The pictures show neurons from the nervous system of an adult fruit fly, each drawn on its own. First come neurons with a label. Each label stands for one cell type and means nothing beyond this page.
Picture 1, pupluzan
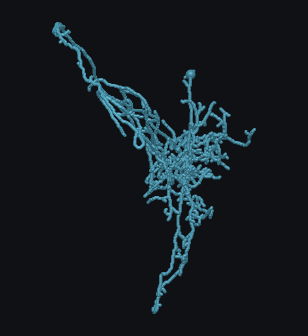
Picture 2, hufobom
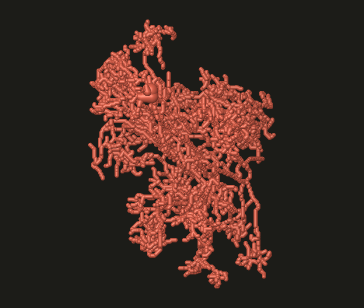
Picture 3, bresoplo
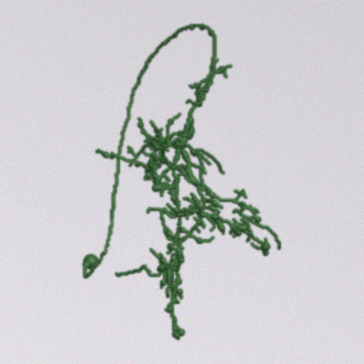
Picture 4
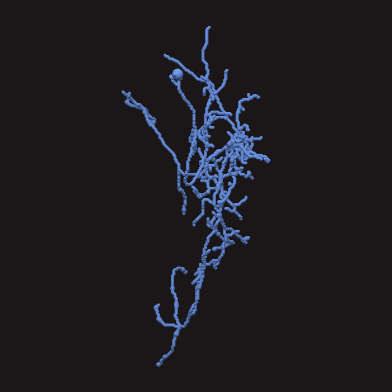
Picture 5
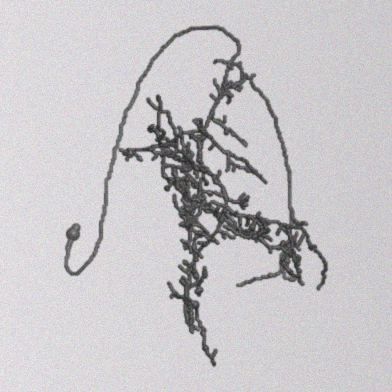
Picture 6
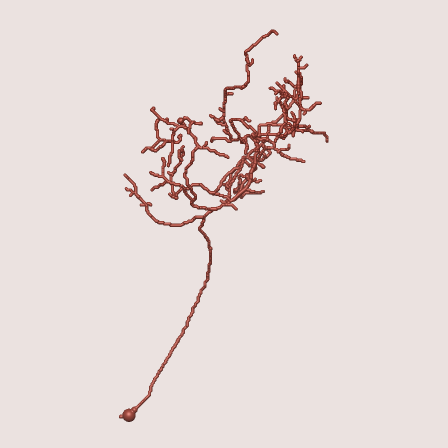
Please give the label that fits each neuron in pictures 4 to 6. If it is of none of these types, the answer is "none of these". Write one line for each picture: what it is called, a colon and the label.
4: pupluzan
5: bresoplo
6: none of these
